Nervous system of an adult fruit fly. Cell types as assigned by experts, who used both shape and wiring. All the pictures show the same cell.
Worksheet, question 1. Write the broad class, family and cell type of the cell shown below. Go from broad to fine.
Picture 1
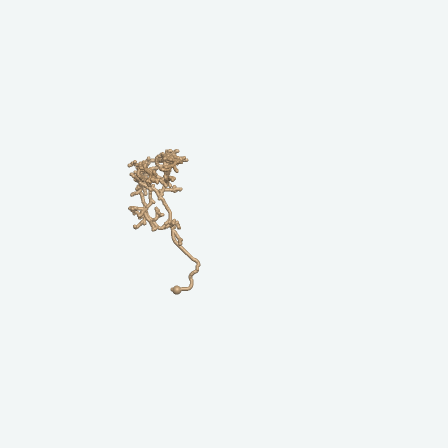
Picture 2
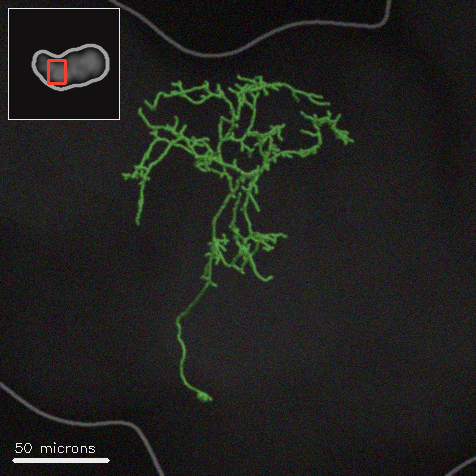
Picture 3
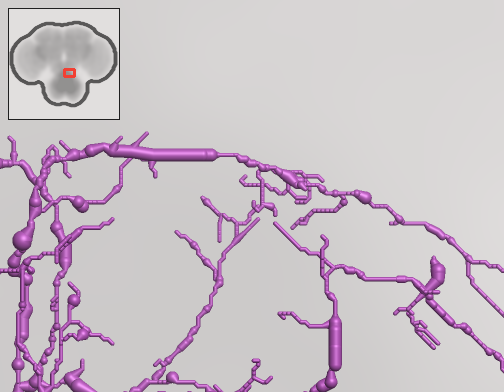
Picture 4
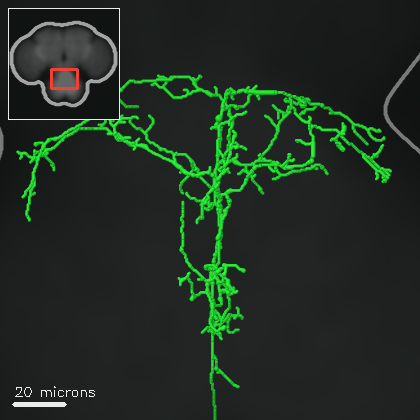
nerve-cord intrinsic neuron; hemilineage 00A; IN00A039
